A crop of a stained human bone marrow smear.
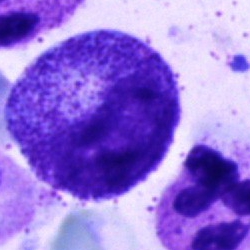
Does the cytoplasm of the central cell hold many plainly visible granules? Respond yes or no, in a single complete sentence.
Yes, this cell has a cytoplasm with many visible granules.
